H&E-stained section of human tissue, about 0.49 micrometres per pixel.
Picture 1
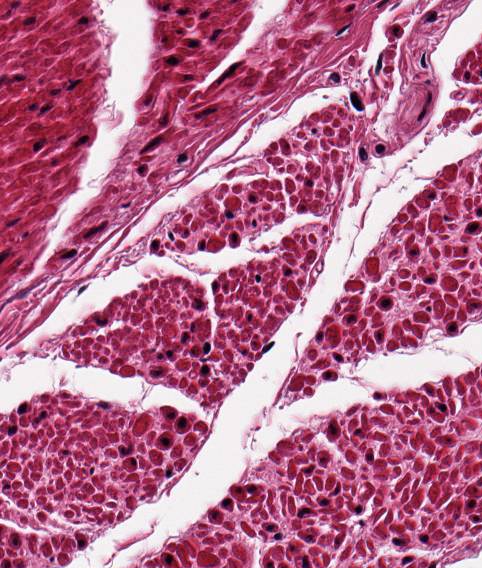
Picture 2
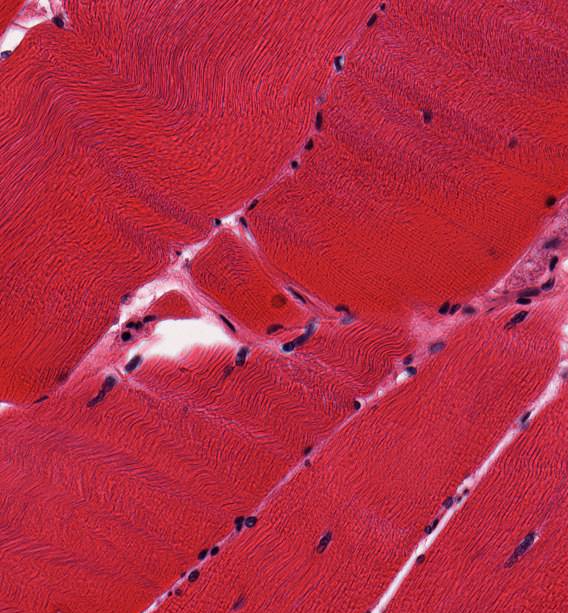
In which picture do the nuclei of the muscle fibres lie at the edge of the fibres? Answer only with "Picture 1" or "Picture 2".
Picture 2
